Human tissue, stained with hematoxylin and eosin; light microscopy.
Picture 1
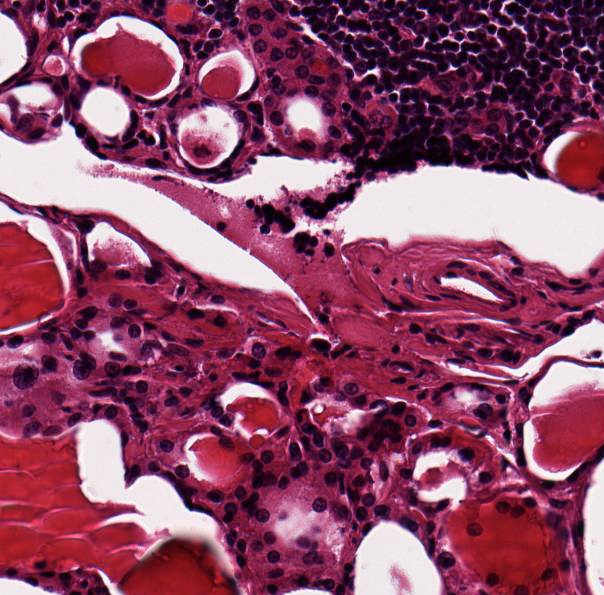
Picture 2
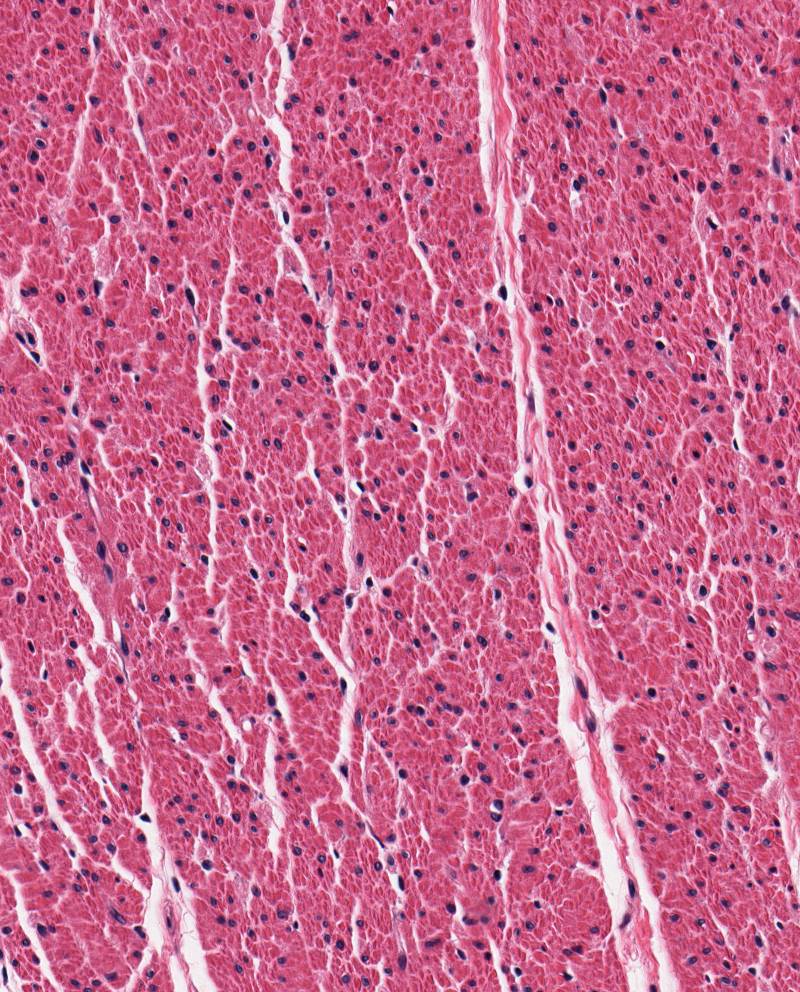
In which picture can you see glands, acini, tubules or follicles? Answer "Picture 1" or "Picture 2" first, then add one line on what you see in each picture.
Picture 1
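Picture 1: Round follicles filled with deep red colloid are scattered through most of the field.
Picture 2: No epithelium or glands are seen in the field.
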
